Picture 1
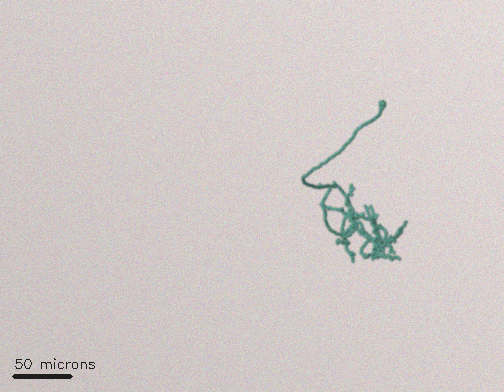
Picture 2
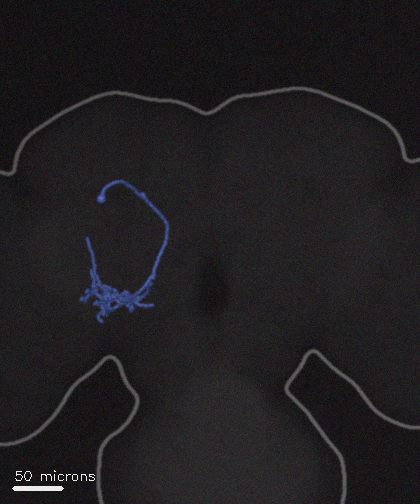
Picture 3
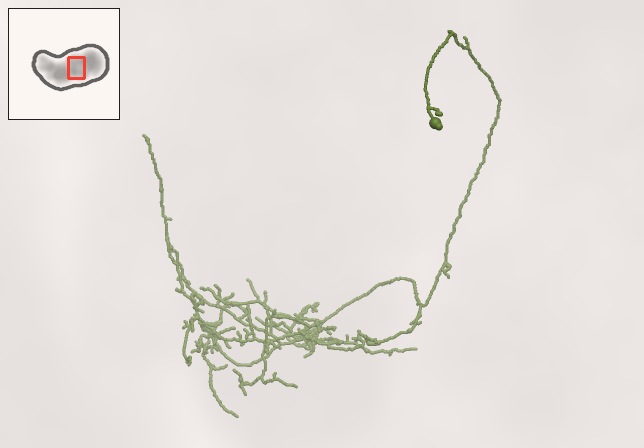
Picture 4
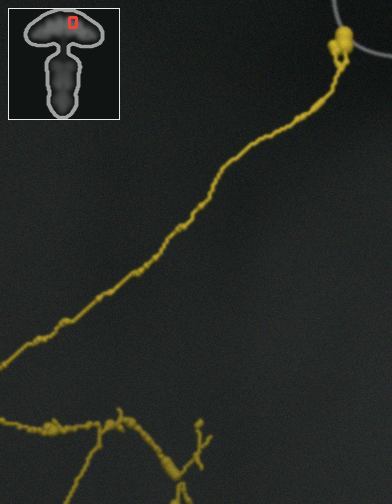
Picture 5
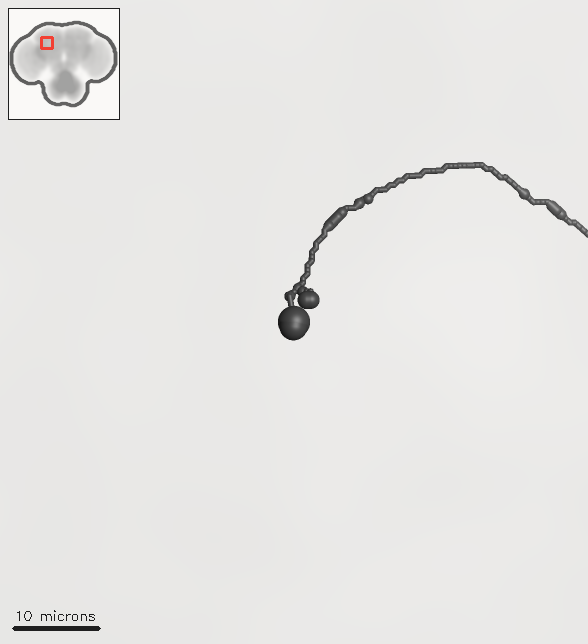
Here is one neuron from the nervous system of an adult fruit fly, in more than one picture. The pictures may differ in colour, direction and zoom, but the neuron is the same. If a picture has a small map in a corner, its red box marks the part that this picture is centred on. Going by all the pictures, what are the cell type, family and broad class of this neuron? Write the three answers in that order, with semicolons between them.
CB1268; hemilineage WEDd1; central-brain intrinsic neuron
